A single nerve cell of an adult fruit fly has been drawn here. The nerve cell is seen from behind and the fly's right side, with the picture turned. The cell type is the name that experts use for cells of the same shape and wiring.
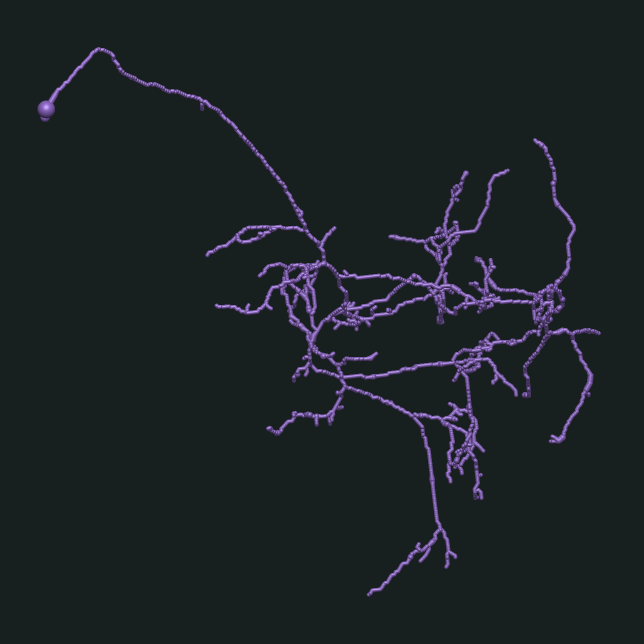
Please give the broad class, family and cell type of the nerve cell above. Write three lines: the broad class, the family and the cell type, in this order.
nerve-cord intrinsic neuron
hemilineage 12A
IN12A059_a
